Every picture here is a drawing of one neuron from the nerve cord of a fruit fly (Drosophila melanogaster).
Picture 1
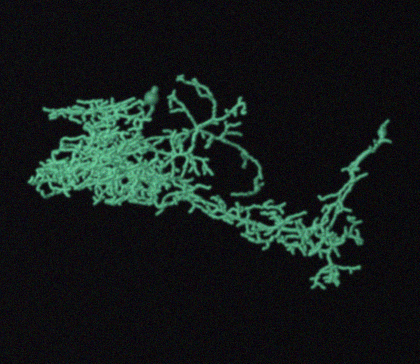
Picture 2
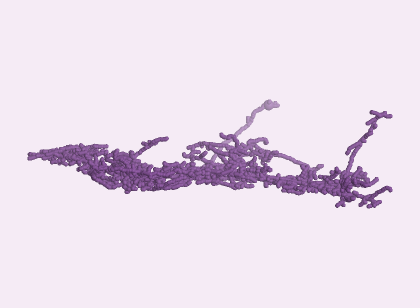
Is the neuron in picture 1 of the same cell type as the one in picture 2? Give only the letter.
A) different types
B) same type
B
